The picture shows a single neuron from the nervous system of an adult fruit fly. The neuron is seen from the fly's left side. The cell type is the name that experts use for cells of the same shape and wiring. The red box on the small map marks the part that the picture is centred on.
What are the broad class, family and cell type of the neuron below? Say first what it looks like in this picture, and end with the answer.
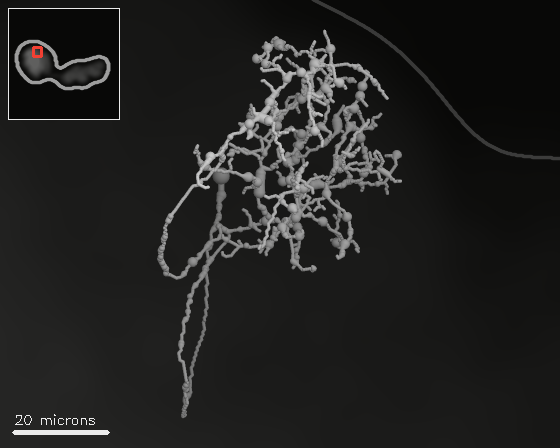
The cell body is in the middle of the picture. From top to bottom in the picture it spans about 85 microns. The picture shows dozens of branch ends. This is a central-brain intrinsic neuron. The family is hemilineage LHl1. The cell type is LHAV4a1_a.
